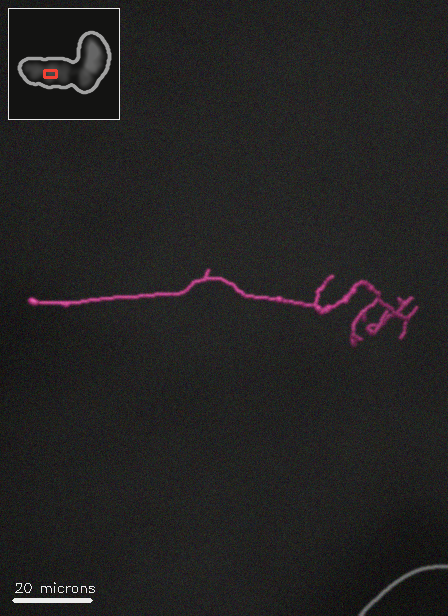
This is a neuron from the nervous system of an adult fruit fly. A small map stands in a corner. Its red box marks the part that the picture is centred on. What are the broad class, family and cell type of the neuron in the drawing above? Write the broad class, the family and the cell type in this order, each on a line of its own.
sensory neuron entering the nerve cord
class mechanosensory tactile
SNta23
